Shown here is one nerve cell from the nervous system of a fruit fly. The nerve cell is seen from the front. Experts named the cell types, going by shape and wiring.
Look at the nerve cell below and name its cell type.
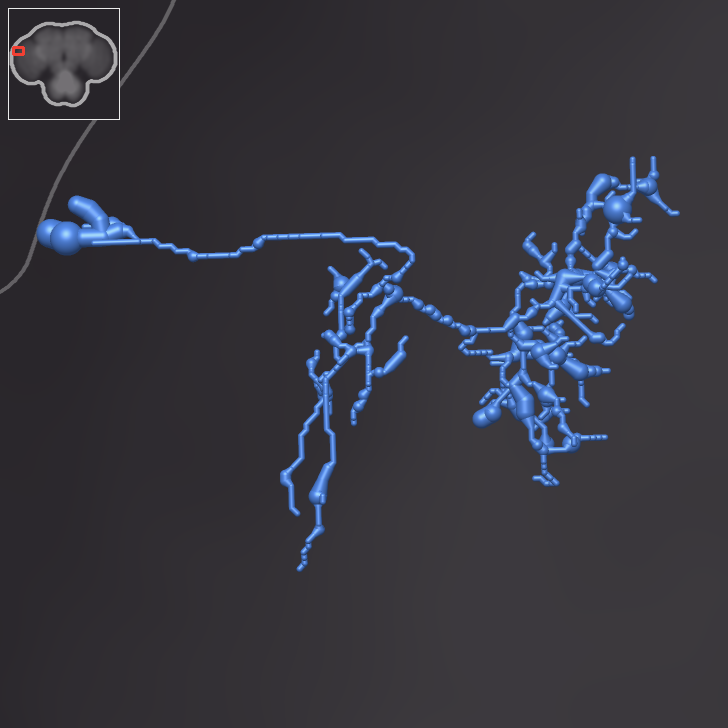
Dm10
